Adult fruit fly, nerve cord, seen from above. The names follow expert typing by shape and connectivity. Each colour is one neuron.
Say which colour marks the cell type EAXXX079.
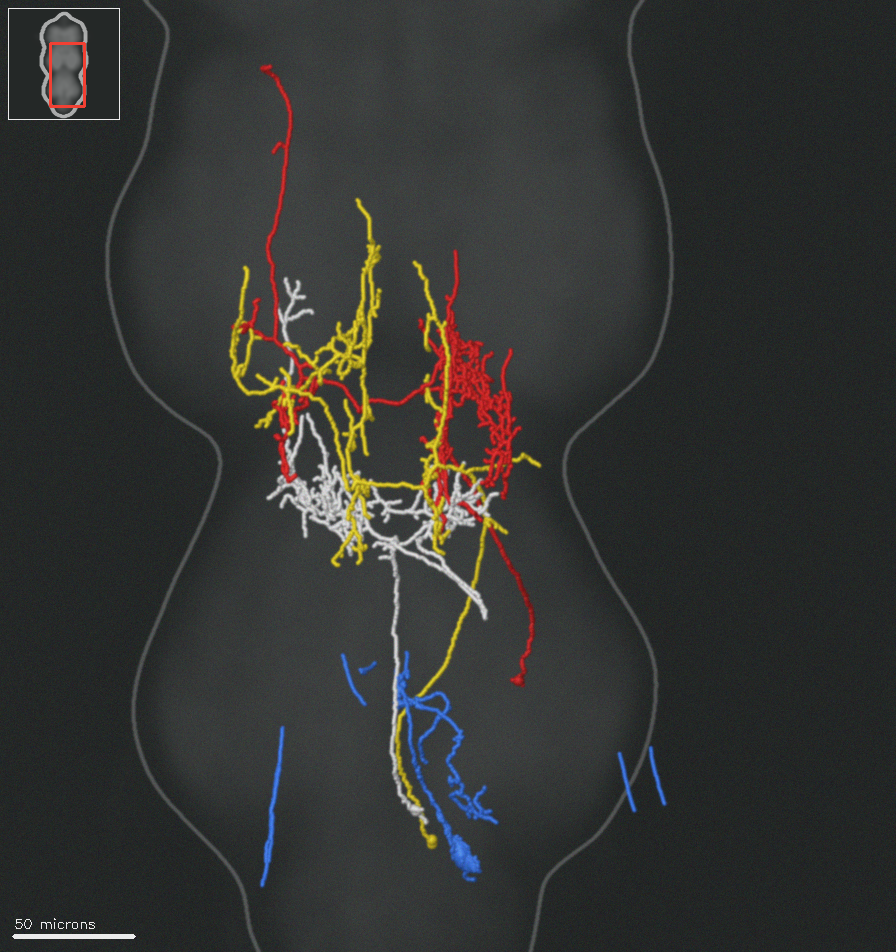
blue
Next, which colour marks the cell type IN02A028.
white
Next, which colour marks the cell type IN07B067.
red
